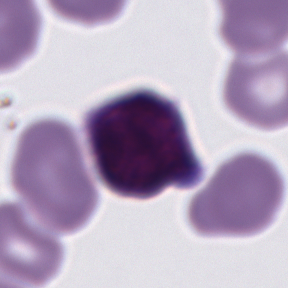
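Myeloblast with an angular outline: fairly straight edges and corners instead of a smooth curve. Its chromatin is dark and densely packed, showing only faint coarse mottling. The visible cytoplasm is a deep bluish purple, and a small bluish bulge projects from the lower right corner.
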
